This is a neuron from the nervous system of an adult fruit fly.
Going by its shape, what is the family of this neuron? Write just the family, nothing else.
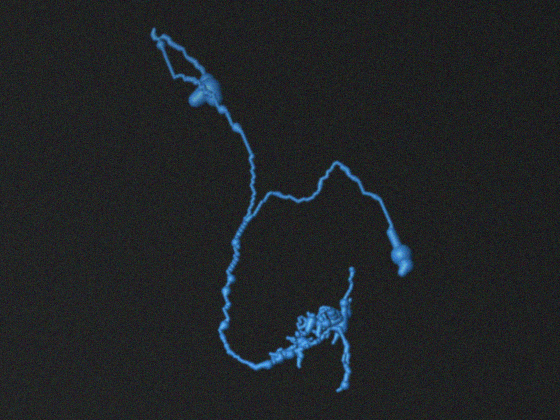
hemilineage AOTUv4_dorsal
